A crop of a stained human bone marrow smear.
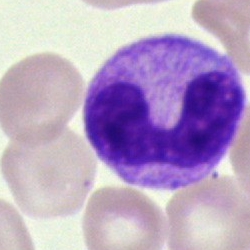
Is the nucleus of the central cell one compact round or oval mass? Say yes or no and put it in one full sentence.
No, instead of a compact mass, the nucleus forms a curved band without separate lobes.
